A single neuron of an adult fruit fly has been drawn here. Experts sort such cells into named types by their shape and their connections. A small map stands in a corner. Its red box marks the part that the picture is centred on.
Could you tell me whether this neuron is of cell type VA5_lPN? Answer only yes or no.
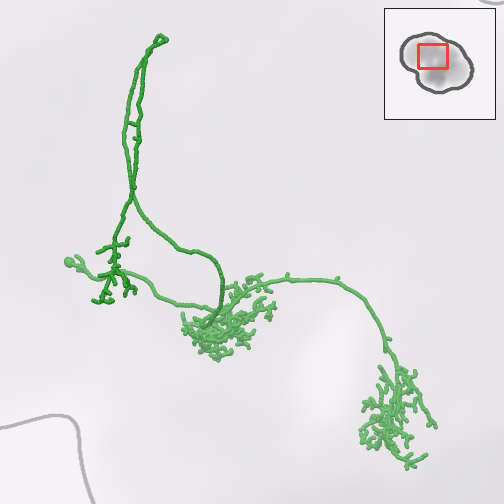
no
